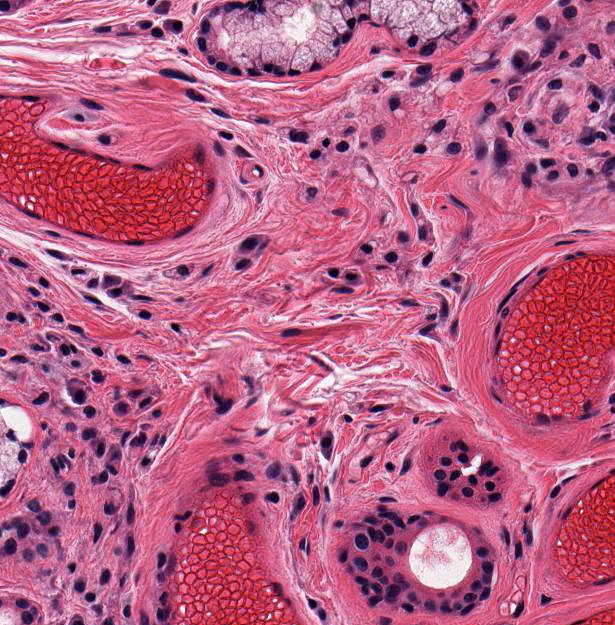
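Minor salivary gland. Vessels: several large lumina in fibrous stroma, upper left, right and bottom, packed with red blood cells so tightly pressed they look polygonal. Top centre: mucous acini with pale, bubbly, grey-purple cytoplasm. Near bottom centre: a small duct-like unit, its round open lumen lined by cells with round dark nuclei.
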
